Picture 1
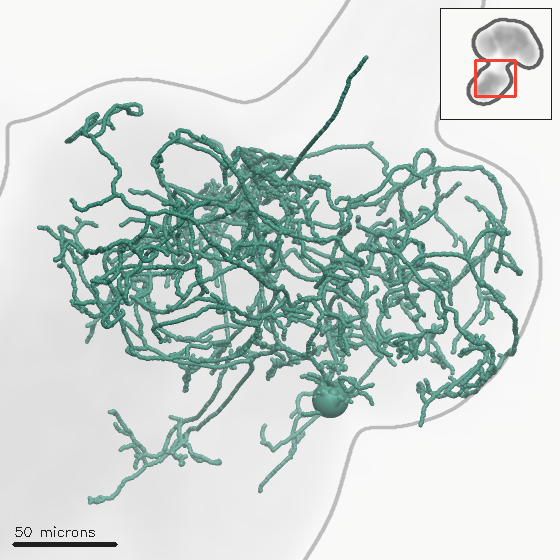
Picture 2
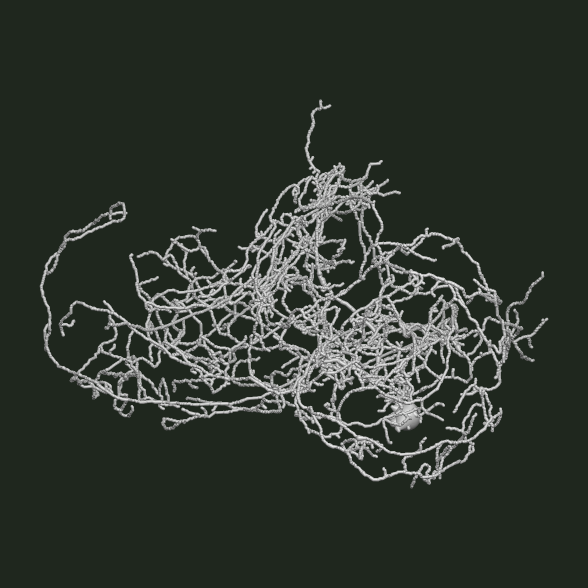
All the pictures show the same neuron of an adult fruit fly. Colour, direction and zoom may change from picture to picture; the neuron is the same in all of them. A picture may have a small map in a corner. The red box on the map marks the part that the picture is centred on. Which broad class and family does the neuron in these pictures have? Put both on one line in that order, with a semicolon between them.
nerve-cord intrinsic neuron; hemilineage 27X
